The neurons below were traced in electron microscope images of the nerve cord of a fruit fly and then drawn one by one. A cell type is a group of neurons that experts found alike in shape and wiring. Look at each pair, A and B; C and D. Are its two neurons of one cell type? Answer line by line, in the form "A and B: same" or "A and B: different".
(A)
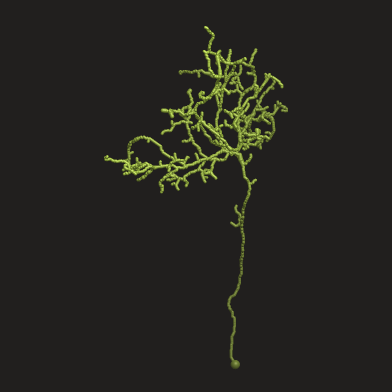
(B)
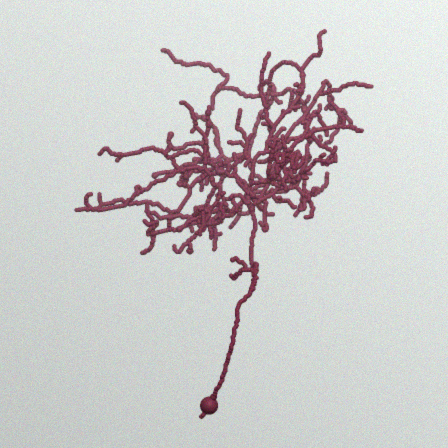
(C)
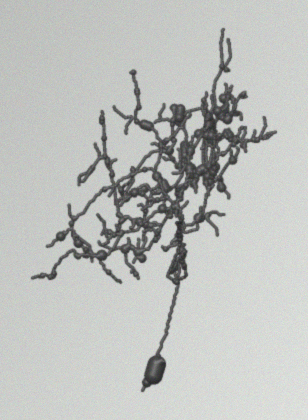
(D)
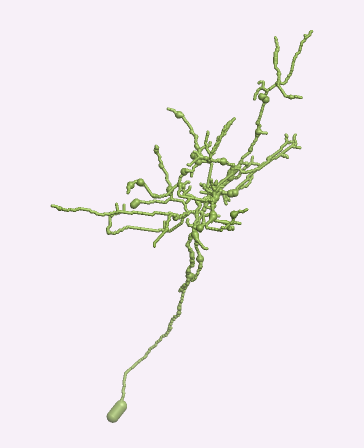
A and B: same
C and D: same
